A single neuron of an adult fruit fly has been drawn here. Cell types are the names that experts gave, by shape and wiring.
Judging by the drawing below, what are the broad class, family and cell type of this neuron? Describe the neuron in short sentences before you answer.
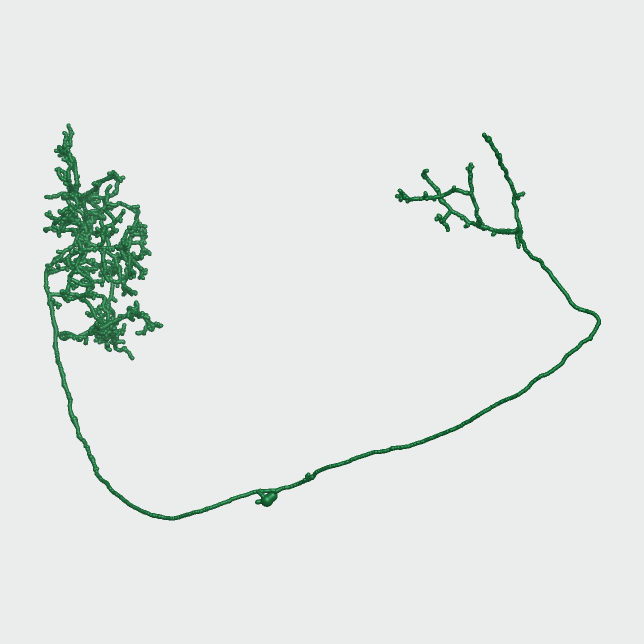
The cell body can be seen at the bottom of the picture. The picture shows dozens of branch ends. It is an optic-lobe intrinsic neuron. Its family is MeLo. Its cell type is MeLo2.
